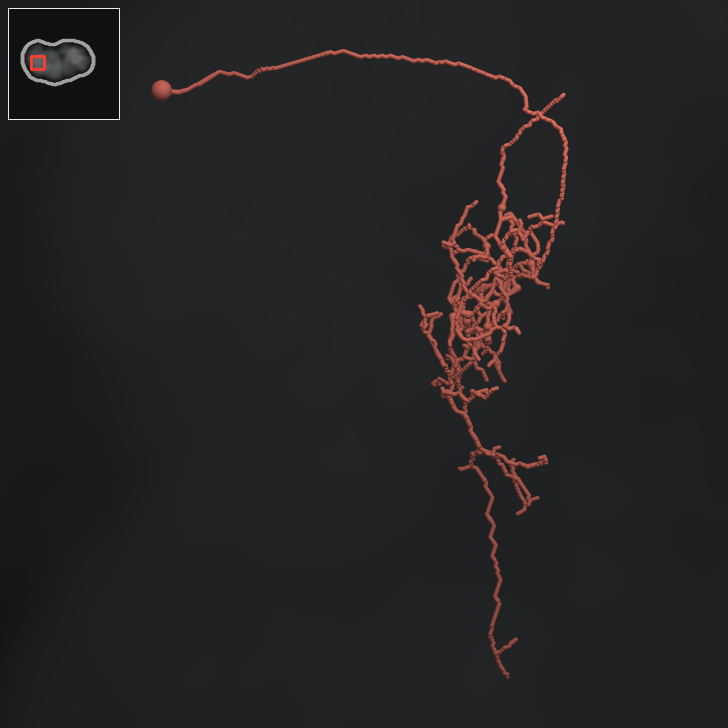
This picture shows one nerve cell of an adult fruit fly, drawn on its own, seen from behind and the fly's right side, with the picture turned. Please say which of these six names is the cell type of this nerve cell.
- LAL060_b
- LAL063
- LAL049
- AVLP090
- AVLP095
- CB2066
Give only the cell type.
LAL063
